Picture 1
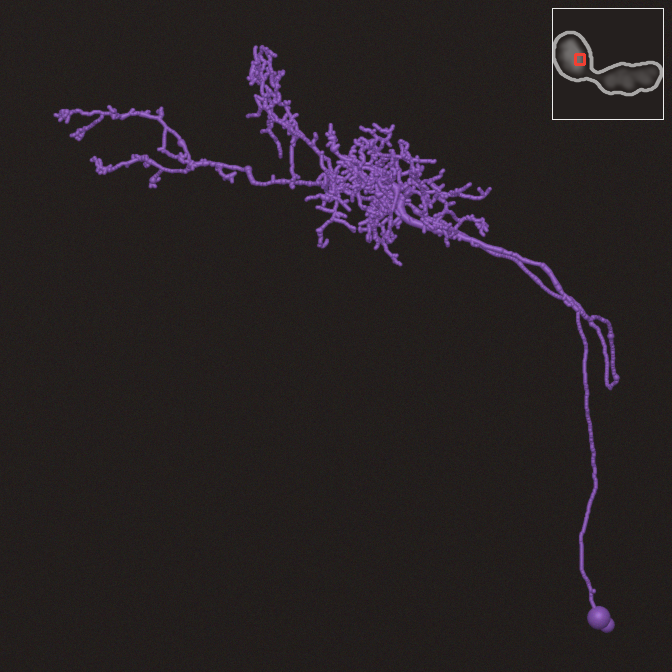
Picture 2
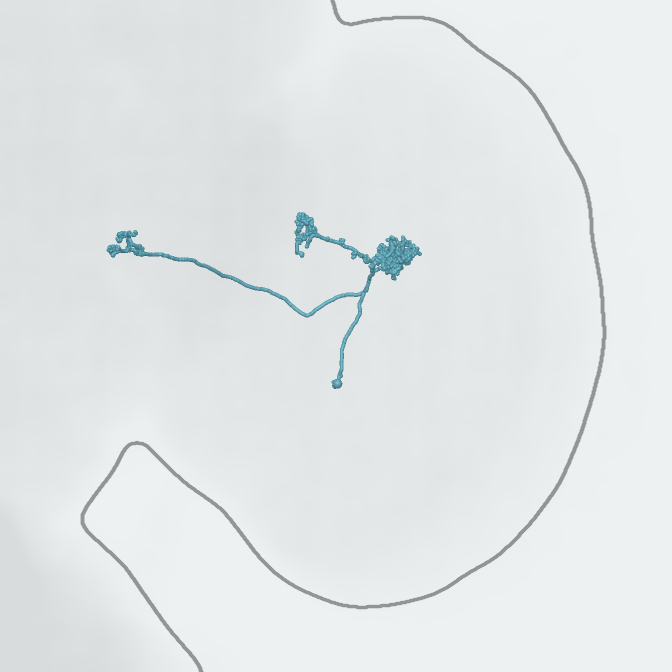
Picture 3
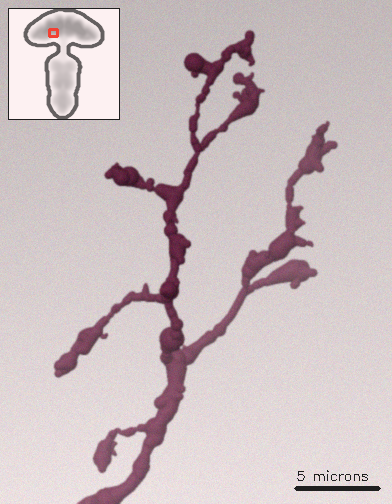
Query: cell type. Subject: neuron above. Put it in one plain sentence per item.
The cell type is LLPC1.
